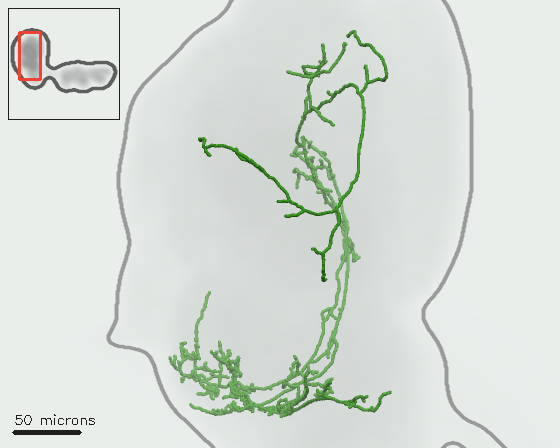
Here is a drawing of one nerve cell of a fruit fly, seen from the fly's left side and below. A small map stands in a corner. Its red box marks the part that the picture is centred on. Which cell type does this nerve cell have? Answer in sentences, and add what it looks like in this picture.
Its cell type is WED092. This is a central-brain intrinsic neuron. By the scale bar it is about 300 microns tall in this view. The picture shows dozens of branch ends.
